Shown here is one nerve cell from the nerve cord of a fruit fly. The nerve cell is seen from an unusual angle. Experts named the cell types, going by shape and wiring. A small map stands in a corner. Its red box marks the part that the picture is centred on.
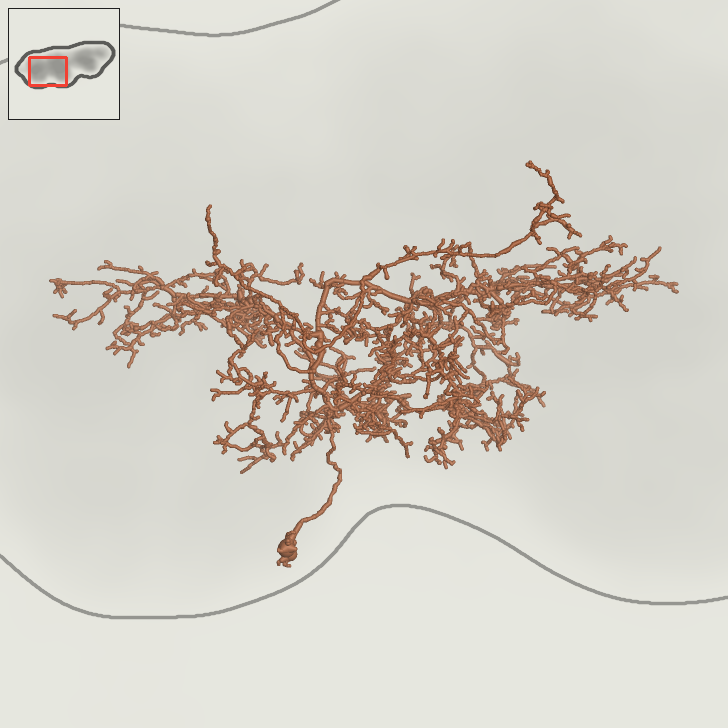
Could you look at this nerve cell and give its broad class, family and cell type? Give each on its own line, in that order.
nerve-cord intrinsic neuron
hemilineage 06B
IN06B021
